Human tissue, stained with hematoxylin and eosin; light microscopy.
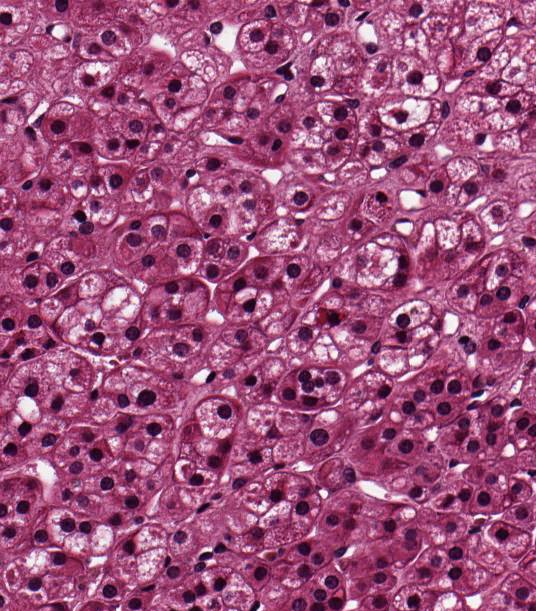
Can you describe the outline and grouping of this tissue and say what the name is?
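Throughout, polygonal cells sit in small nests and short cords, outlined by thin pink septa. A lot of them have pale, finely vacuolated, foamy cytoplasm, mixed in everywhere with cells whose cytoplasm is denser pink. Thin-walled capillaries with small slit-like empty spaces run between the nests, and there are no thick fibrous bands. It's adrenal gland.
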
